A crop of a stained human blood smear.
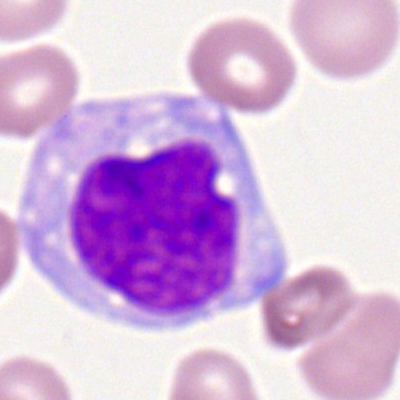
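Monocyte, the central cell of a stained human blood smear under the light microscope. Its outline is irregular and somewhat angular rather than smoothly round. A notch cuts into the upper right side of the nucleus, which remains a single mass without separate lobes. The cytoplasm is abundant and pale greyish blue.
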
